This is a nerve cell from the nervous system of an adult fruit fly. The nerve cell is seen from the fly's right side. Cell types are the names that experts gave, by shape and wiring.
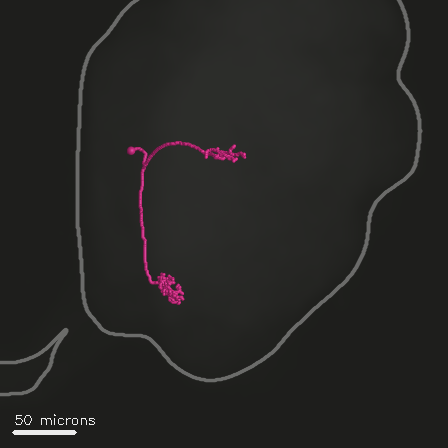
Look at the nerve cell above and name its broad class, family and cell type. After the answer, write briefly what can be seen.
Its broad class is visual projection neuron. The family is LPC. The cell type is LPC1. By the scale bar it is about 130 microns tall in this view. In this view it is taller than it is wide.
